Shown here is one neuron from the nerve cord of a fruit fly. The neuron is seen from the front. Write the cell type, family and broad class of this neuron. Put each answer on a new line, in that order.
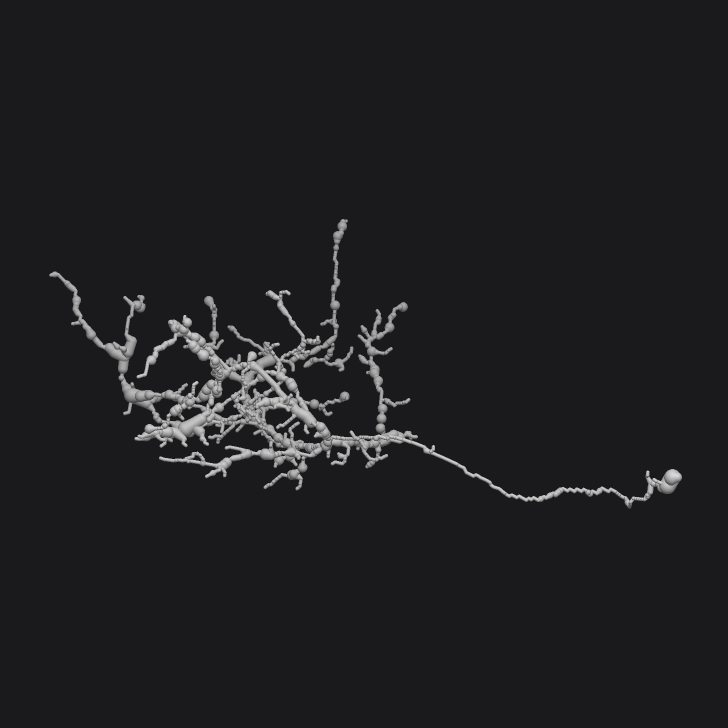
IN13B065
hemilineage 13B
nerve-cord intrinsic neuron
